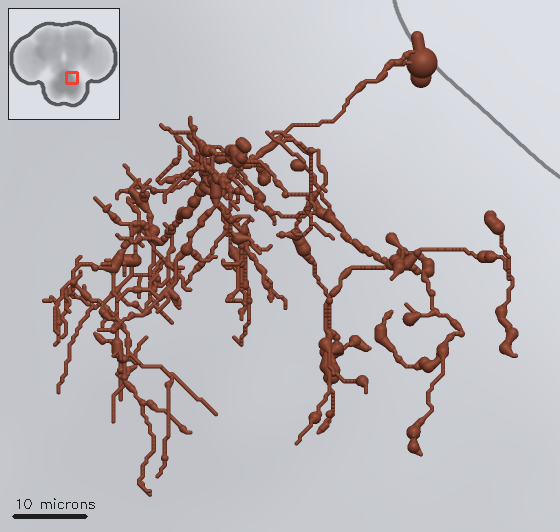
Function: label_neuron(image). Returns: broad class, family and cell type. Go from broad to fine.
nerve-cord intrinsic neuron; hemilineage 03B; IN03B062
